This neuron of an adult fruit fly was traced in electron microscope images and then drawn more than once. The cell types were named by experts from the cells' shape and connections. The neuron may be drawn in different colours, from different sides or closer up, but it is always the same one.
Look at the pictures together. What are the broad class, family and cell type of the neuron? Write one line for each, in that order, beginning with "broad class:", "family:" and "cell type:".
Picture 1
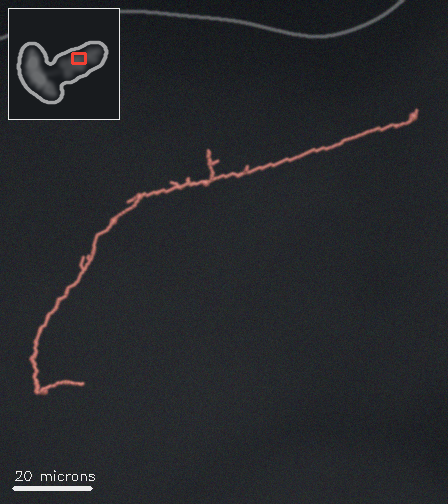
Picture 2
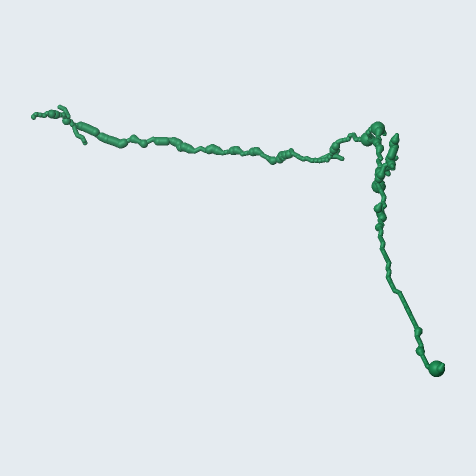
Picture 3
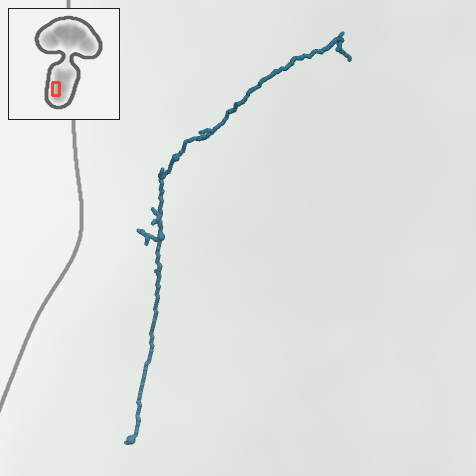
broad class: sensory neuron entering the nerve cord
family: class mechanosensory tactile
cell type: SNta31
